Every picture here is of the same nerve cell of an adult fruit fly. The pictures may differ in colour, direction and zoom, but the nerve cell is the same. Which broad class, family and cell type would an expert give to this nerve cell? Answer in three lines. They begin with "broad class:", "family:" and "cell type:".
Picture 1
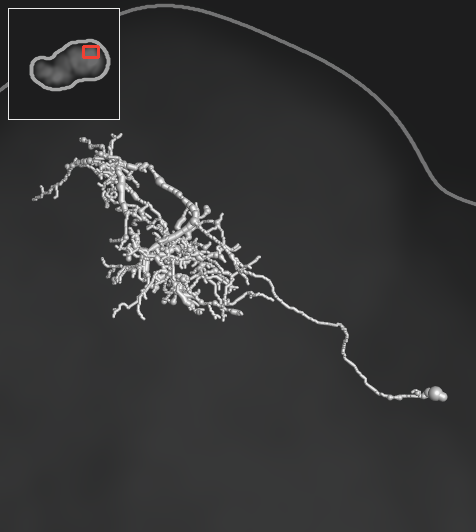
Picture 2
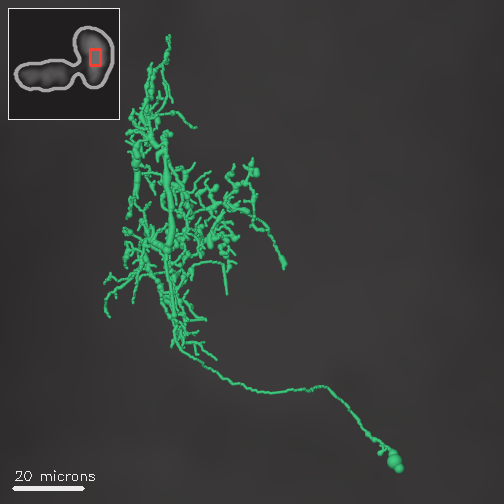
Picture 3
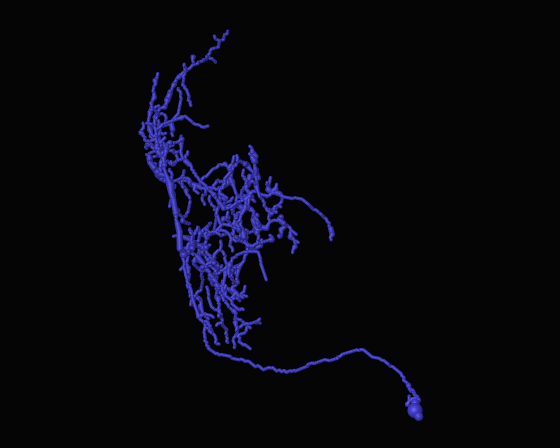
broad class: central-brain intrinsic neuron
family: LHAV
cell type: LHAV3q1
